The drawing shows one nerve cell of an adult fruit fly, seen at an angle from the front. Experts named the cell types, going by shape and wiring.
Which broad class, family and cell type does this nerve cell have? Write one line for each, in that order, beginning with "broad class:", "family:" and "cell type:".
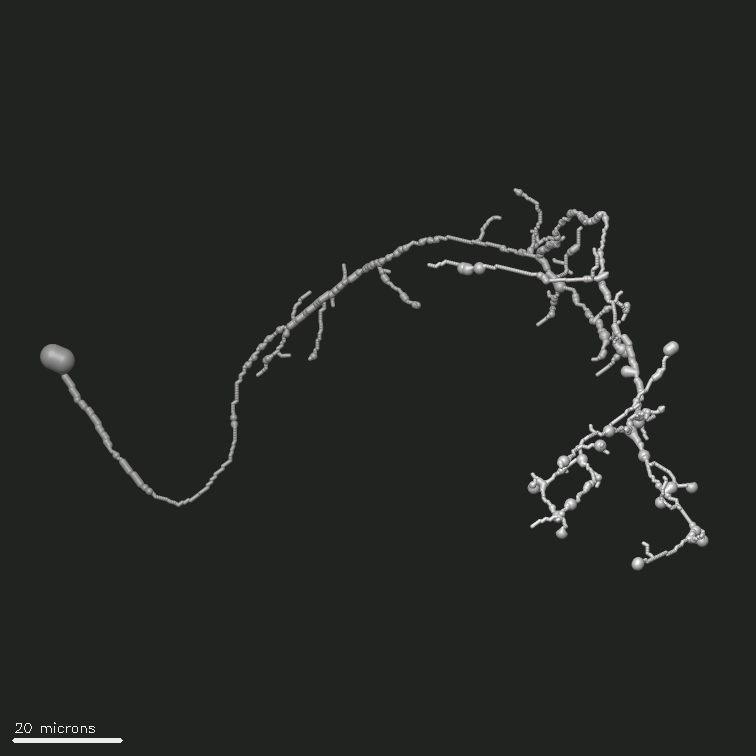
broad class: central-brain intrinsic neuron
family: hemilineage SIPa1_ventral
cell type: CB4194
